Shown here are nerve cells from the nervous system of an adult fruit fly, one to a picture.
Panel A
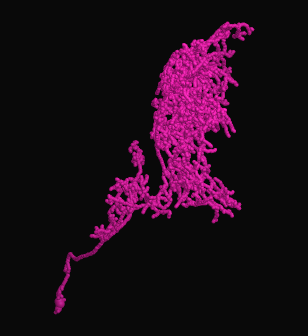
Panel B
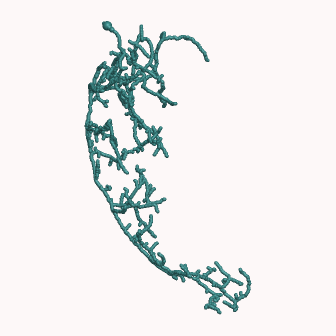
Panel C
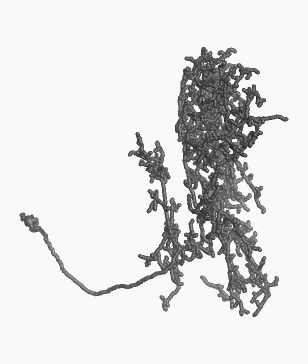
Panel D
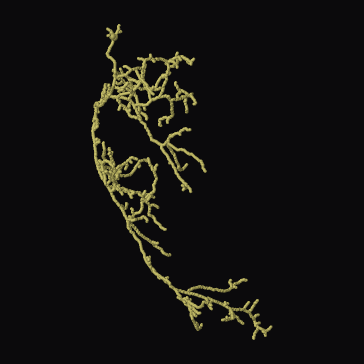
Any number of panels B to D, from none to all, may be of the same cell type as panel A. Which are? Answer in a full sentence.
Panel C is of the same cell type.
